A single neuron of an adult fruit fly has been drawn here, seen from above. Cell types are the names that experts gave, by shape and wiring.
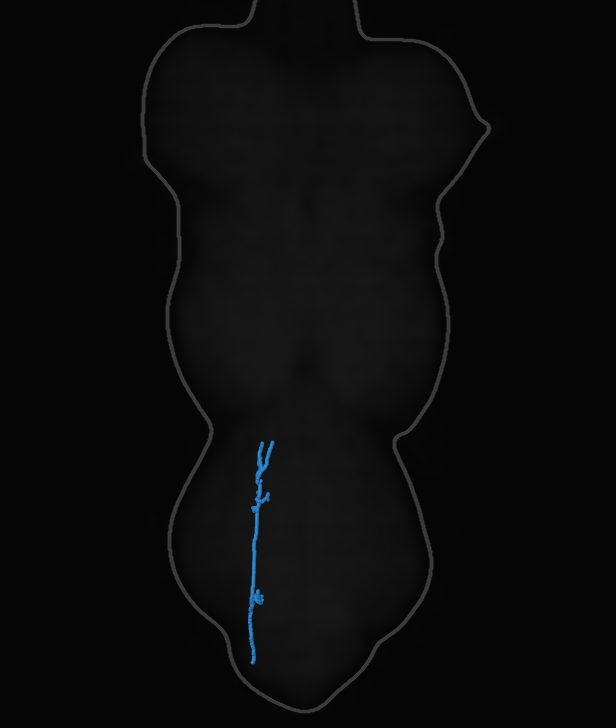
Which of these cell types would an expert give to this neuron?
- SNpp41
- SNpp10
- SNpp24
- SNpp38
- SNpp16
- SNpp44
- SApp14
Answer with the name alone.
SNpp44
